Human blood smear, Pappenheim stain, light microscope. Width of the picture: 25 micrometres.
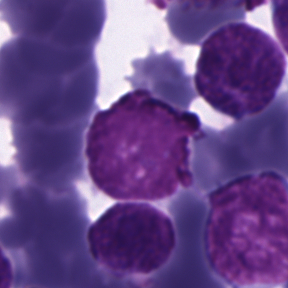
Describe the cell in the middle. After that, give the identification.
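Hardly any rim of cytoplasm shows, so the nucleus takes up almost the whole cell. I notice the chromatin is finely granular and reddish-purple, with a few small pale spots near the centre. On the right side, small knob-like projections stick out. So this is a myeloblast.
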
